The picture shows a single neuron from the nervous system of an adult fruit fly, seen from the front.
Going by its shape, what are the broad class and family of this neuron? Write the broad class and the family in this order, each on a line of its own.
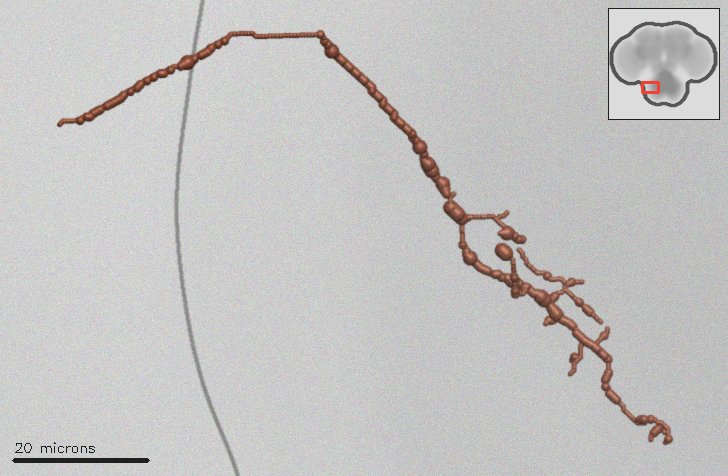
sensory neuron entering the nerve cord
class mechanosensory tactile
